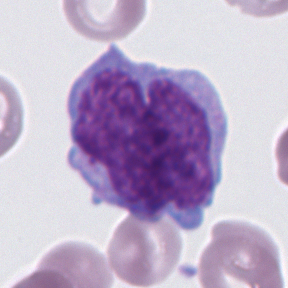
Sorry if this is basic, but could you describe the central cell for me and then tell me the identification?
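Let me start with the nucleus: a notch in its upper edge gives it a cleft, folded shape. The cytoplasm around it is a pale greyish blue. I can't make out any distinct granules there, and no clear vacuoles either. I'm looking at an atypical promyelocyte.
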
